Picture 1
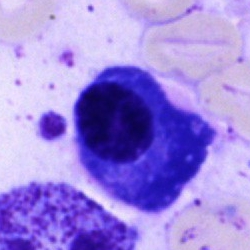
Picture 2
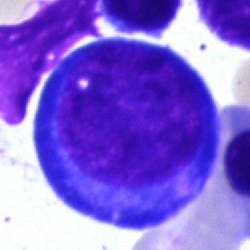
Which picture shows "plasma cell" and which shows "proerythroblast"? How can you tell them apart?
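Picture 1 shows a plasma cell, and picture 2 shows a proerythroblast. In the plasma cell the nucleus lies off-centre toward the upper left; in the proerythroblast it lies toward the top. The plasma cell's chromatin is dense and very dark purple, whereas the proerythroblast's is finely spread, without coarse dark clumps. Both cytoplasms stain deep blue. The plasma cell's cytoplasm is abundant and widest below and to the right of the nucleus; the proerythroblast has a wider rim below its nucleus, with a paler band just beneath it.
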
